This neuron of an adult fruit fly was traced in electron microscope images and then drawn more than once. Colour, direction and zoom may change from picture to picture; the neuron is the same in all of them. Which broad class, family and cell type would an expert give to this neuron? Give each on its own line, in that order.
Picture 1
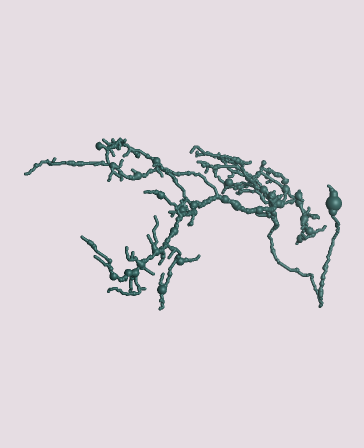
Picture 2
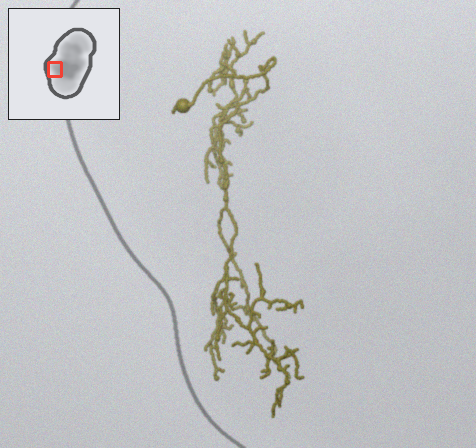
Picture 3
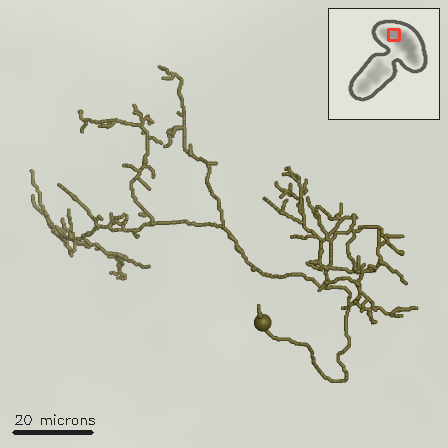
central-brain intrinsic neuron
hemilineage SLPpm1
LHPD4e1_b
